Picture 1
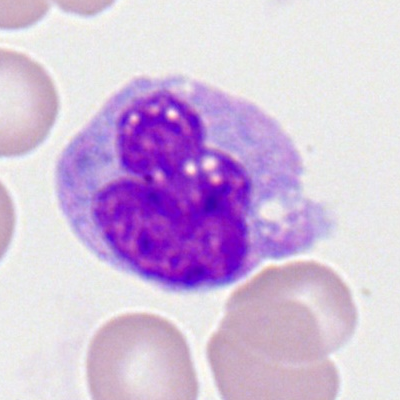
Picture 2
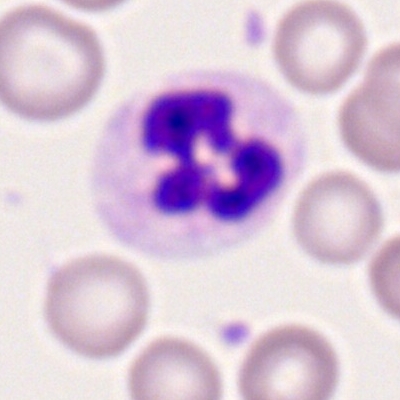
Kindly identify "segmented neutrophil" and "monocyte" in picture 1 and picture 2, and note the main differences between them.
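Of the two cells, the monocyte appears in picture 1 and the segmented neutrophil in picture 2. The segmented neutrophil has a nucleus divided into several separate lobes arranged around a pale central space, with dense, dark purple chromatin and no visible nucleoli.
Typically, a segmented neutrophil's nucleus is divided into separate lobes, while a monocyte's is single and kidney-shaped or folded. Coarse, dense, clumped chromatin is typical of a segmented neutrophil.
Over the upper part of the monocyte's nucleus lie several small bright white spots. The cytoplasm differs in tint: pale greyish lilac in the monocyte, plentiful and pale pinkish-lilac in the segmented neutrophil.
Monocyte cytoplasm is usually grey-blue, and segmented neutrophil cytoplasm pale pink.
The monocyte's cytoplasm has no coarse granules but holds a small clear vacuole near its right edge. In outline, the monocyte is irregular rather than smoothly round, the segmented neutrophil round and smooth.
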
